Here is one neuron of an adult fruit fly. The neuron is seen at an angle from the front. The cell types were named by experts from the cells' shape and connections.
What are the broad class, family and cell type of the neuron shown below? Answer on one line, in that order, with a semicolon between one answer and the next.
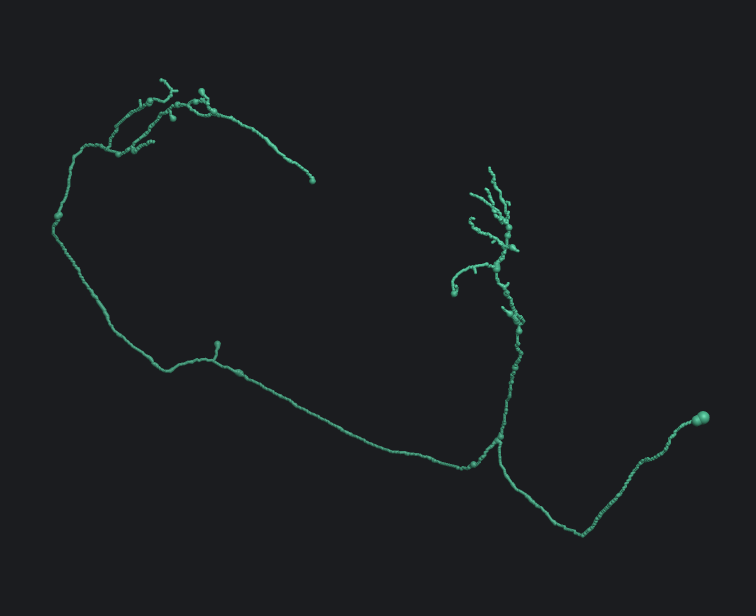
central-brain intrinsic neuron; hemilineage LB19; PS357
